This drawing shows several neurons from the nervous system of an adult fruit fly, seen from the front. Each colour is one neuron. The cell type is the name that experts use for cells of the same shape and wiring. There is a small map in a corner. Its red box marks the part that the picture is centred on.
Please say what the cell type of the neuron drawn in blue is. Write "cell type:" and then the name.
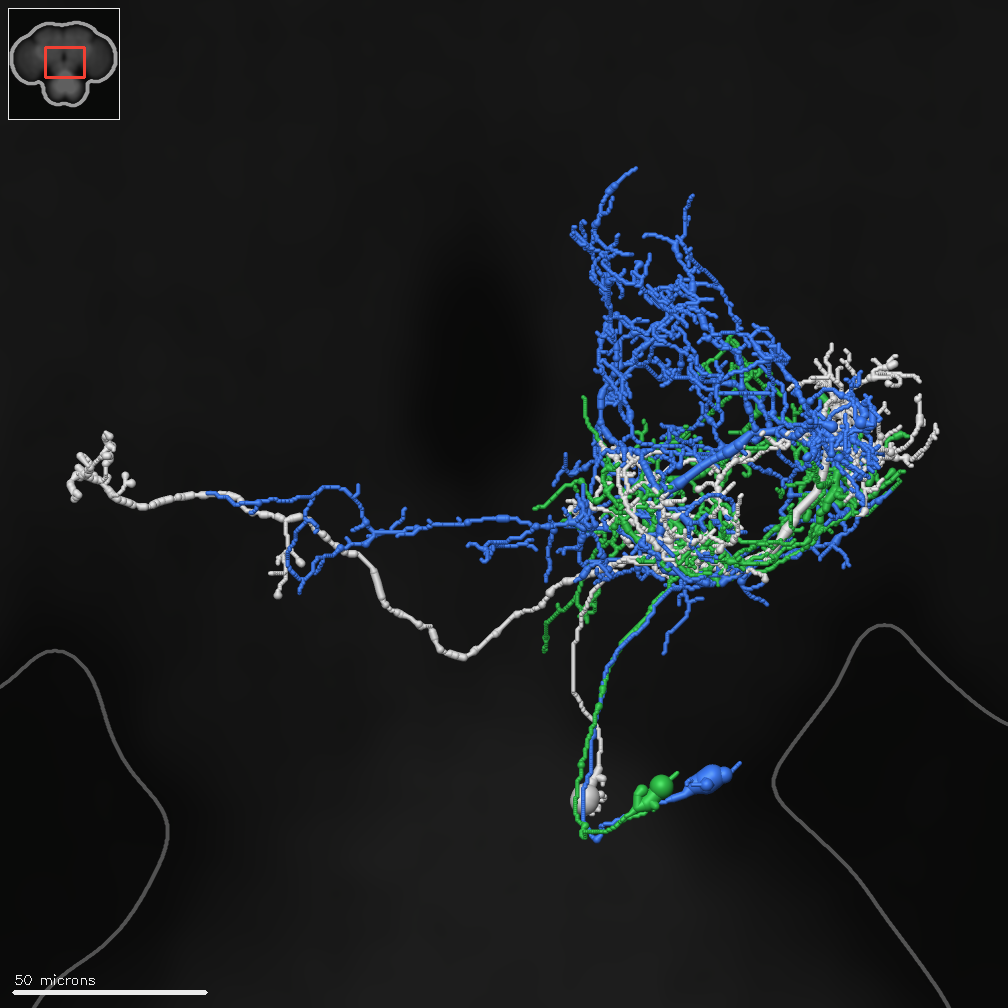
cell type: CB0397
